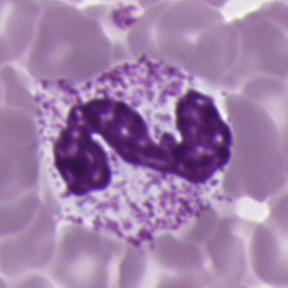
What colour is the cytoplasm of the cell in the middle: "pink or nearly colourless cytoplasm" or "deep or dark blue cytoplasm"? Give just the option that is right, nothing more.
Pink or nearly colourless cytoplasm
